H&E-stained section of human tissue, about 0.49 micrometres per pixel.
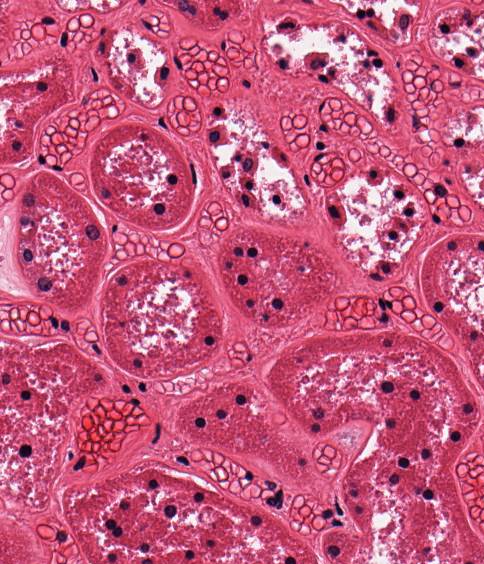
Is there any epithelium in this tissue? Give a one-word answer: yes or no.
Yes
